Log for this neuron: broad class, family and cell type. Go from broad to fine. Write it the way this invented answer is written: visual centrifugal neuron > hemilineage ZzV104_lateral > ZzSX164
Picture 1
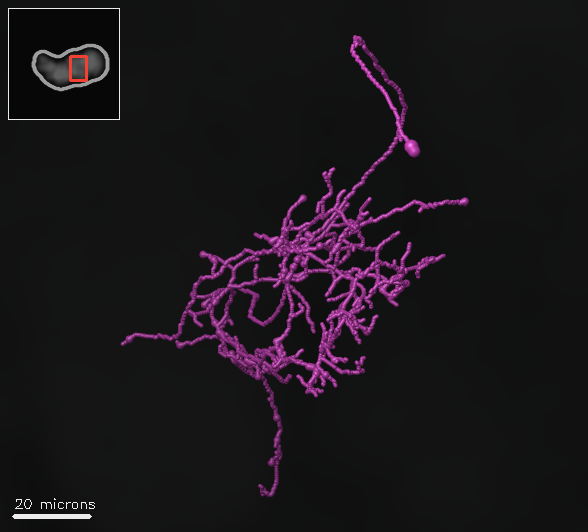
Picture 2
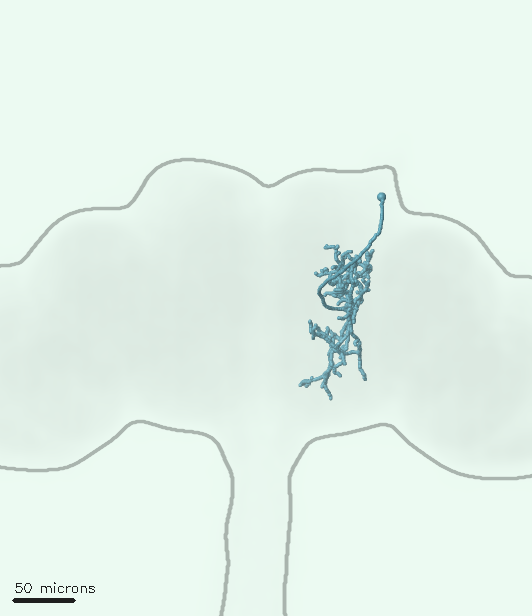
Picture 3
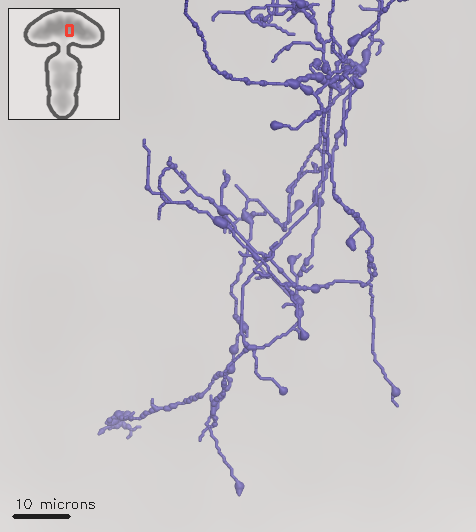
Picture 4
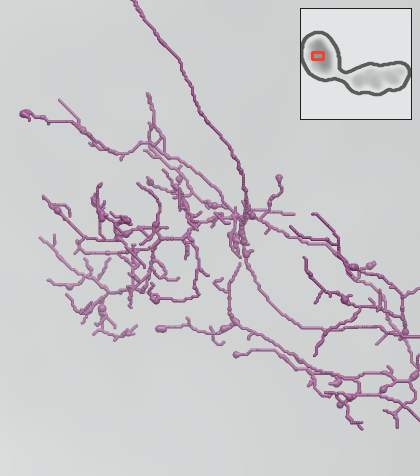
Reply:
central-brain intrinsic neuron > hemilineage AOTUv1_ventral > LAL020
